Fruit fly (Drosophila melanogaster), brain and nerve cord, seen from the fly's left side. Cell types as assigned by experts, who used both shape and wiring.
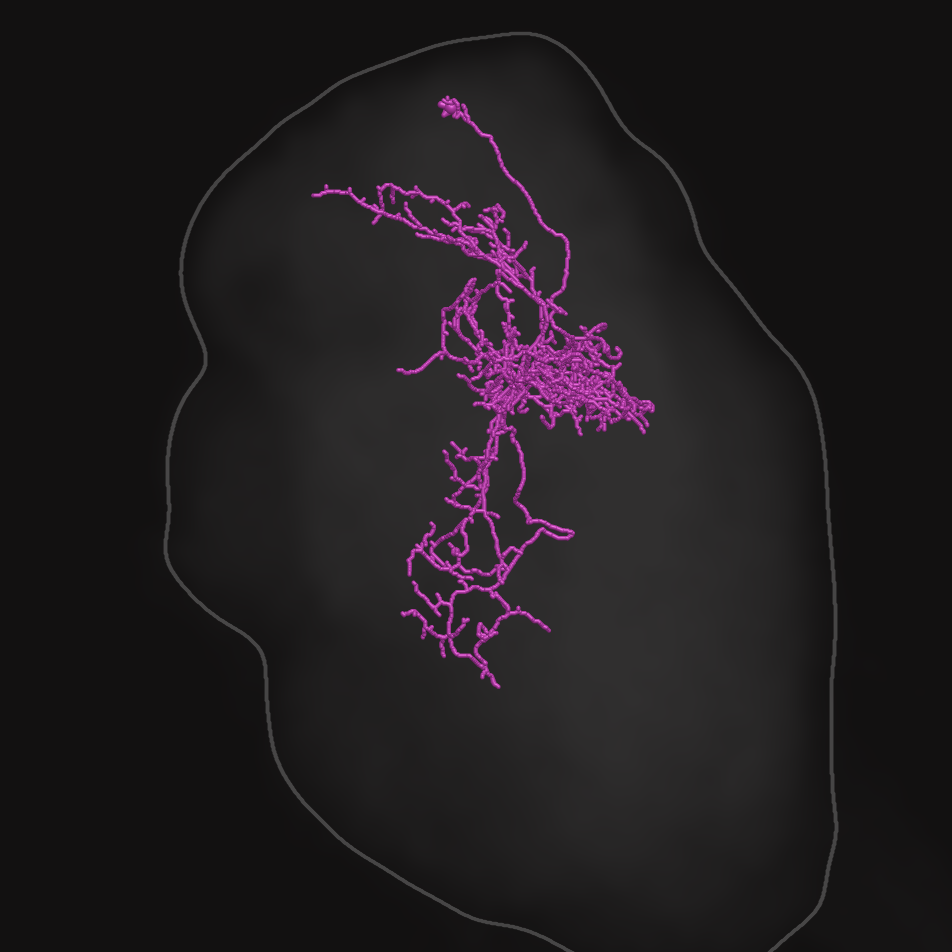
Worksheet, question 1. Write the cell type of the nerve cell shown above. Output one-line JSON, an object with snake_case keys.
{"cell_type": "CL249"}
